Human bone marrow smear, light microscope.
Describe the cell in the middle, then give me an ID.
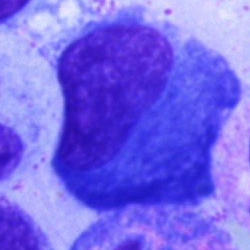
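Look at the chromatin: it's mottled, with darker and paler purple patches. There's plenty of cytoplasm, staining a deep blue, and I can't see any granules in it. Parts of other nucleated cells are cut off at the left and bottom edges of the picture. This one's a plasma cell.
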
